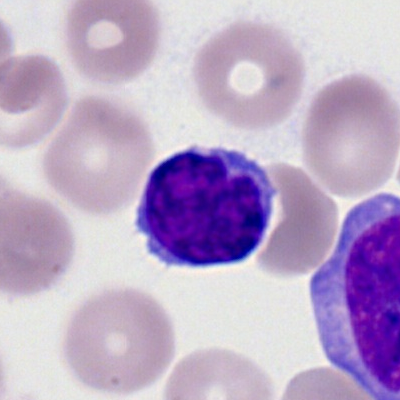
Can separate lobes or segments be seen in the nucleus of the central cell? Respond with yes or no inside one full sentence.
No, it is a single compact round, oval or kidney-shaped nucleus that this cell has.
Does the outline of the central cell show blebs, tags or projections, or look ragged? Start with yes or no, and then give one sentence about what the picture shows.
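Yes. The edge of the cell is finely ragged with tiny irregular projections.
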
